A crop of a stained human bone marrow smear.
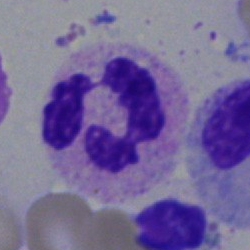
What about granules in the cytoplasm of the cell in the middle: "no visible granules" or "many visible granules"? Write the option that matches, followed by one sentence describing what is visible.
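Many visible granules. Fine pinkish granules are scattered throughout the cytoplasm.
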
